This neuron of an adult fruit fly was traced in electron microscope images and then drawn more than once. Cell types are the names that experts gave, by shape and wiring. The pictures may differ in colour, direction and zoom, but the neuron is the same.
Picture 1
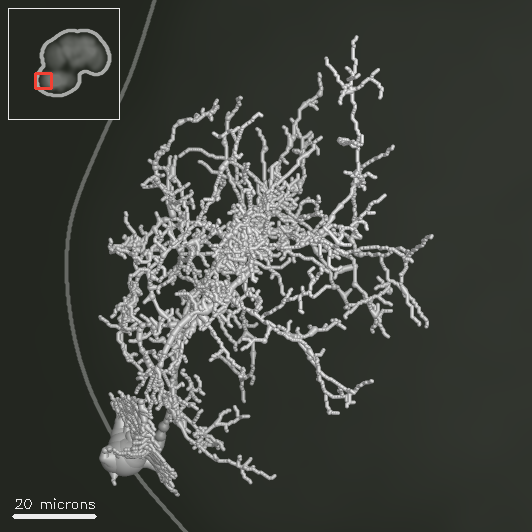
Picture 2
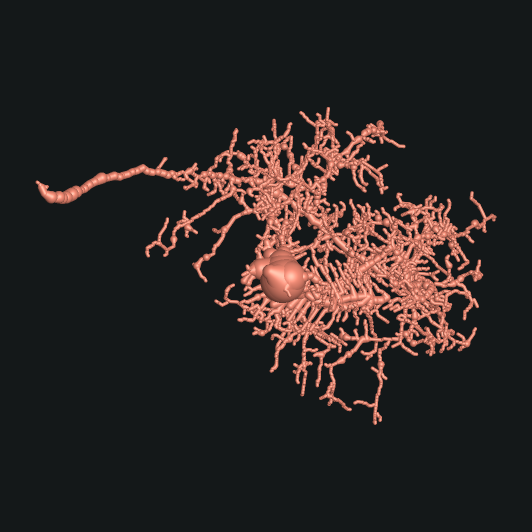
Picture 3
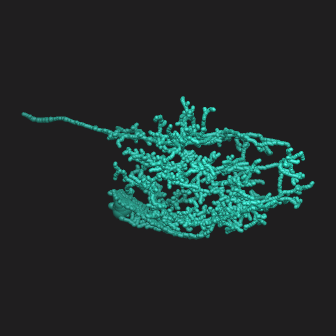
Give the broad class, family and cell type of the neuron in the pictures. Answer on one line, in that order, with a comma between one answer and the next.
motor neuron of the nerve cord, hemilineage 15B, Ti flexor MN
